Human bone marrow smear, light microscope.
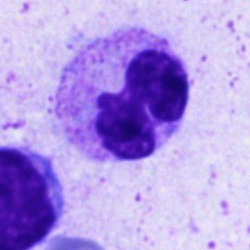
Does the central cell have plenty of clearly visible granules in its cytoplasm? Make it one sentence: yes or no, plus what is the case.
Yes, there are many visible granules in its cytoplasm.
